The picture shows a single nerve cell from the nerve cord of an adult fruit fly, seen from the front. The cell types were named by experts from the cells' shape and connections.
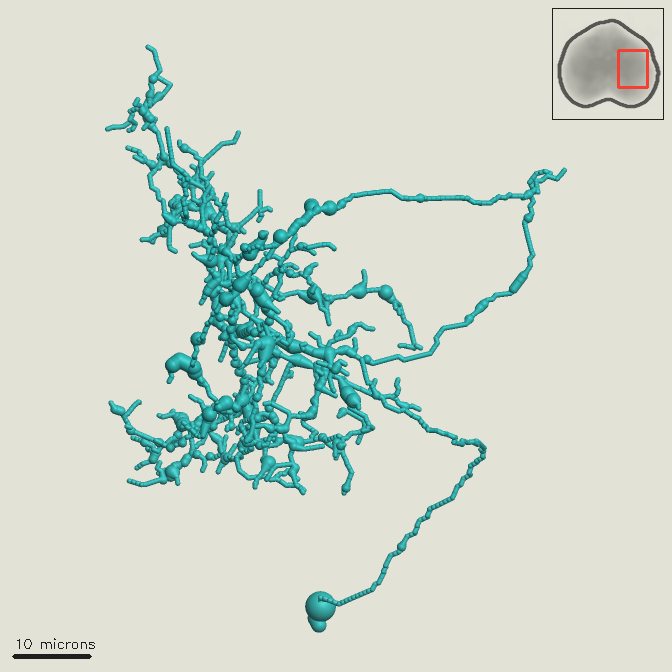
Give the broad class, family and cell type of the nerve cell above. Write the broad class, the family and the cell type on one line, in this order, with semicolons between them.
nerve-cord intrinsic neuron; hemilineage 16B; IN16B119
